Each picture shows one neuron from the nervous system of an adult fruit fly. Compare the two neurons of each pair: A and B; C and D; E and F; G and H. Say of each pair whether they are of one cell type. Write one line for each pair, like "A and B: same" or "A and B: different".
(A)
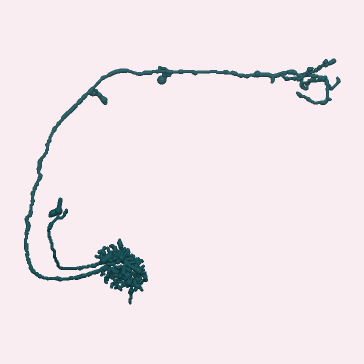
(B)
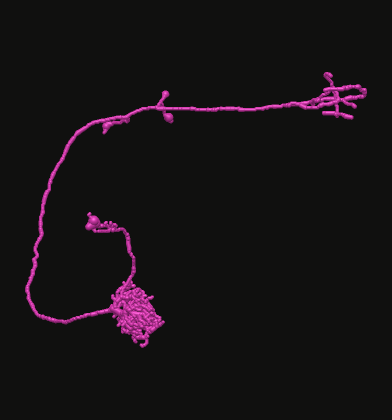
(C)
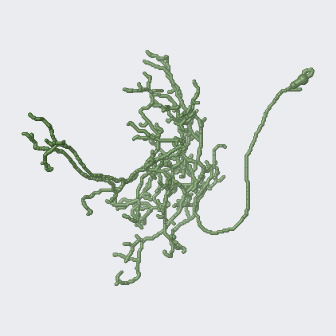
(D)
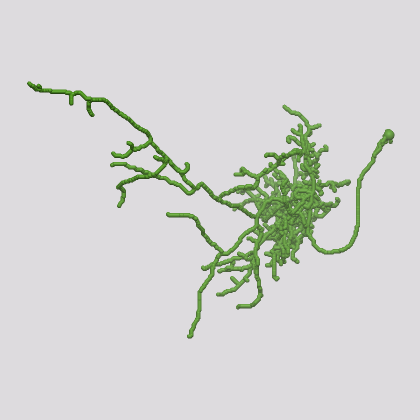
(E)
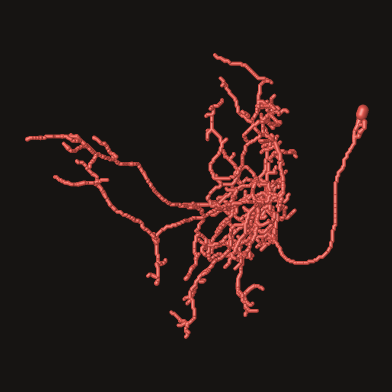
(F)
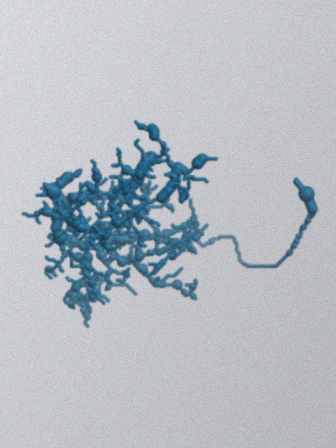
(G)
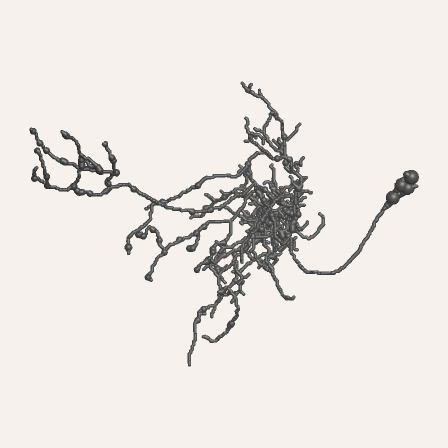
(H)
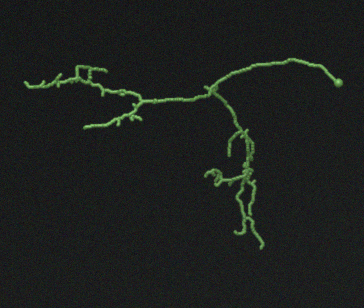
A and B: same
C and D: same
E and F: different
G and H: different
